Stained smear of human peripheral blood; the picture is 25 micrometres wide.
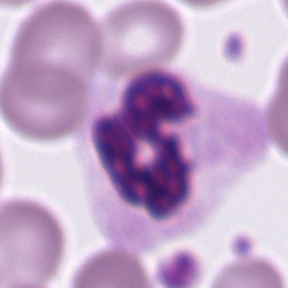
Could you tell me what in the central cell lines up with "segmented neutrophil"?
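In this segmented neutrophil, the nucleus is folded into several connected lobes arranged around a small pale gap at its middle.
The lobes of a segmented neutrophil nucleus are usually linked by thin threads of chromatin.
The connected lobes seen here go with that. The cytoplasm is pale lilac and broader to the right of the nucleus than to its left. The cell edge is smooth, without surface projections.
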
